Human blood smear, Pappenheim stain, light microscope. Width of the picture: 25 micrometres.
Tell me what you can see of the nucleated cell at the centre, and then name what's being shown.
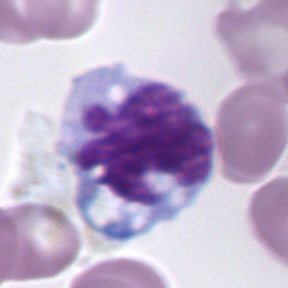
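The nucleus occupies much of the cell and lies toward the upper right. Its chromatin is dark purple, with the look of coarse folded strands. The cytoplasm is pale greyish-blue, and several clear vacuoles lie in it below the nucleus. The cell is a monocyte.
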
